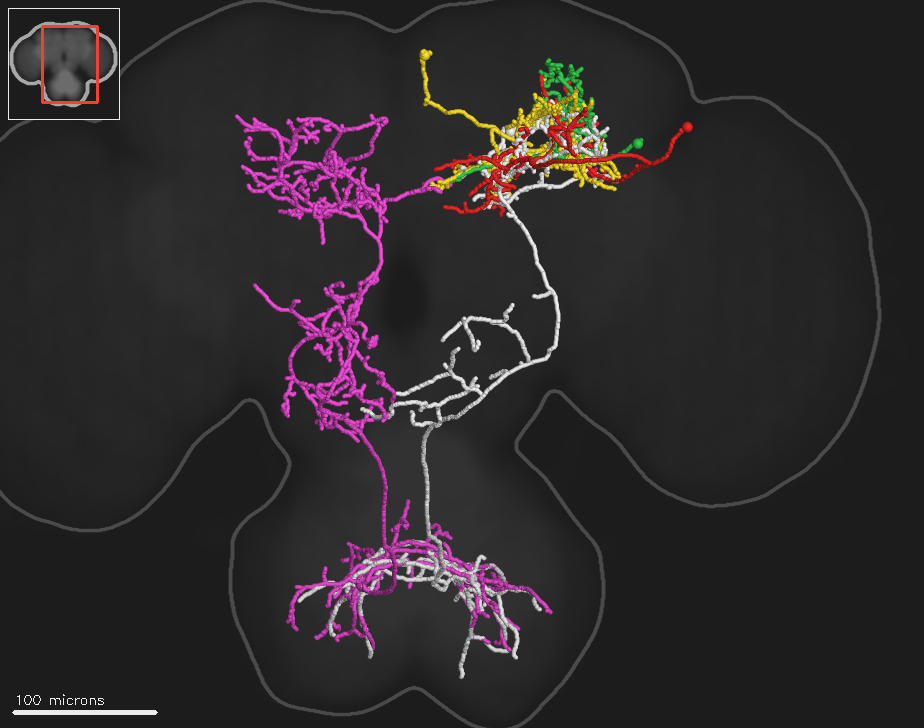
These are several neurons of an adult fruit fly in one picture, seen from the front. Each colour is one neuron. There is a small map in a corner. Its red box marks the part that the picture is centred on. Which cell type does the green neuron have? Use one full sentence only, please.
The neuron is of cell type CL142.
